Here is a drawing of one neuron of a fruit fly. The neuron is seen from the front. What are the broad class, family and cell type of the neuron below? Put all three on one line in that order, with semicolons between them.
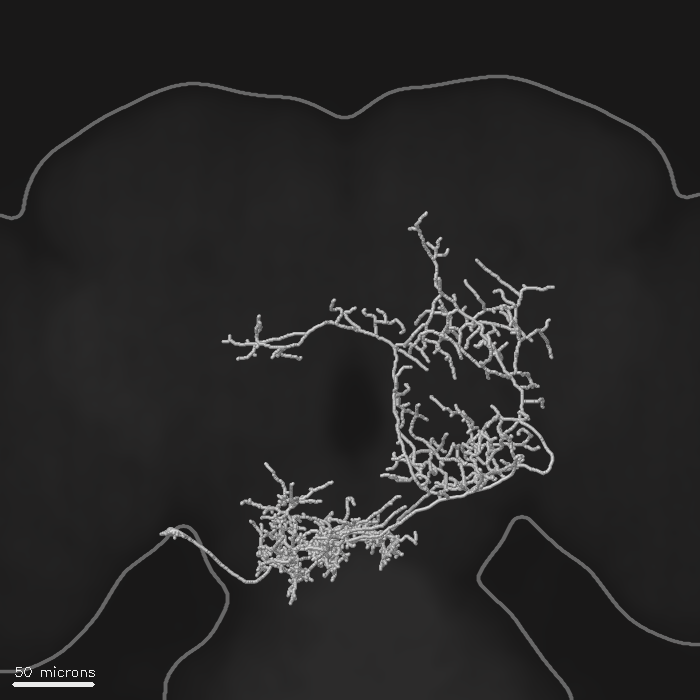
central-brain intrinsic neuron; hemilineage LB7; GNG302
